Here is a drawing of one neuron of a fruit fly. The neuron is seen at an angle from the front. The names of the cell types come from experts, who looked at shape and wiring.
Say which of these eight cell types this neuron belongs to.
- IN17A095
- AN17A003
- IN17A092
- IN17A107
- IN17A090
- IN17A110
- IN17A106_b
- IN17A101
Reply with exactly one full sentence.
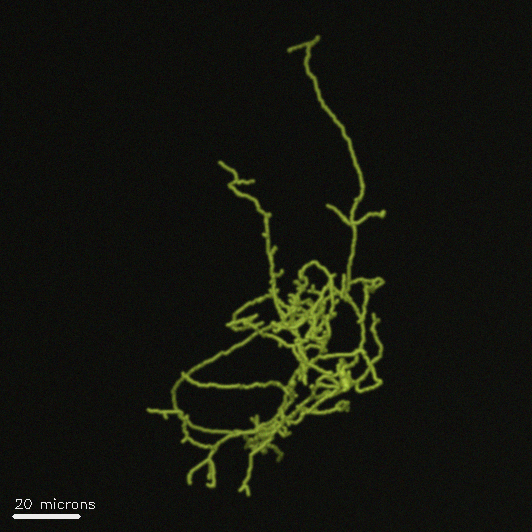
This neuron counts as a member of the cell type IN17A106_b.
